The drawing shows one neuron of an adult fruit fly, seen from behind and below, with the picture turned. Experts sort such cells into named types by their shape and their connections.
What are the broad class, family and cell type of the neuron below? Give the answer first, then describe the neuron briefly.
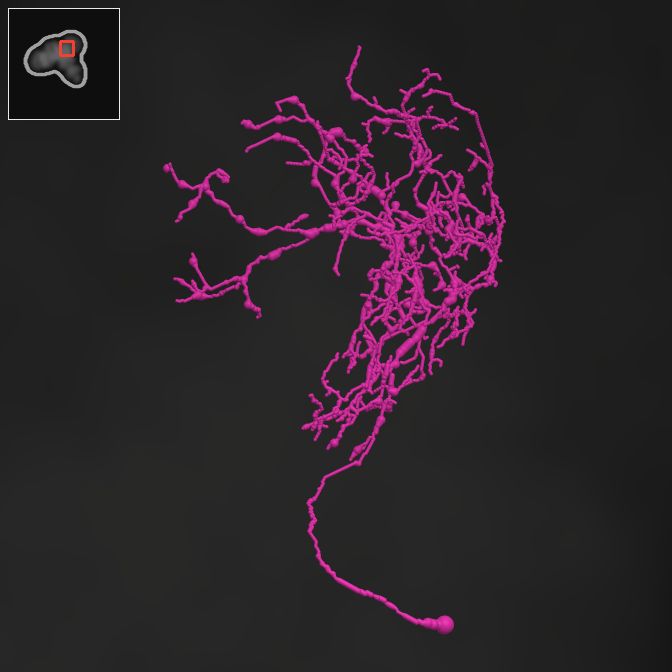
It is a central-brain intrinsic neuron. Its family is hemilineage VLPp&l1_anterior. Its cell type is CB2251. In this view it is taller than it is wide.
